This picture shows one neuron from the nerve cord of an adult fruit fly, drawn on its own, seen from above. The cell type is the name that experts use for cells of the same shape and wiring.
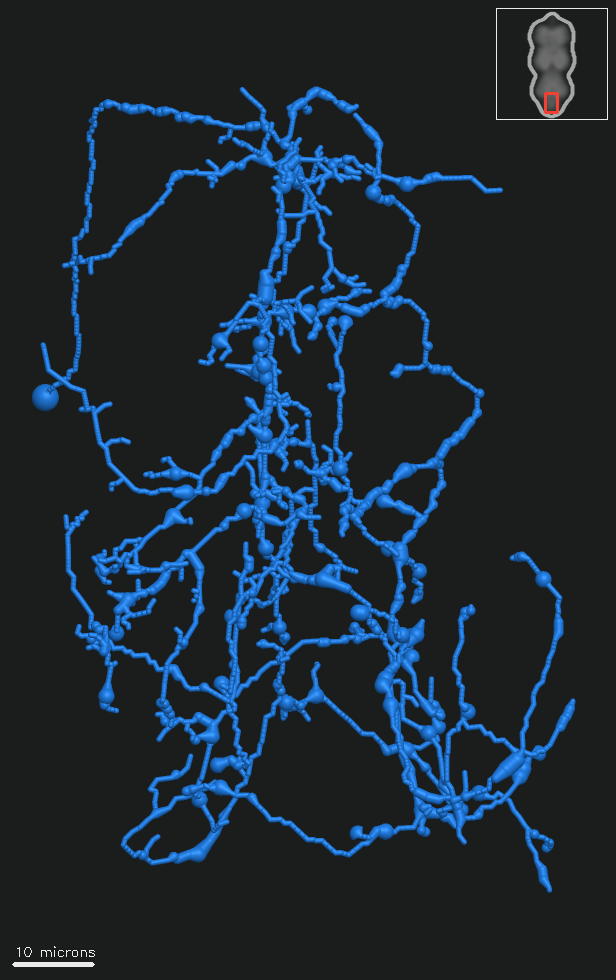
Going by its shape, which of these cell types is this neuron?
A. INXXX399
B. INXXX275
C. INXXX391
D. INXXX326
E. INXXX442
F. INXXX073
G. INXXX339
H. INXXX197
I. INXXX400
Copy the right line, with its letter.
A. INXXX399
